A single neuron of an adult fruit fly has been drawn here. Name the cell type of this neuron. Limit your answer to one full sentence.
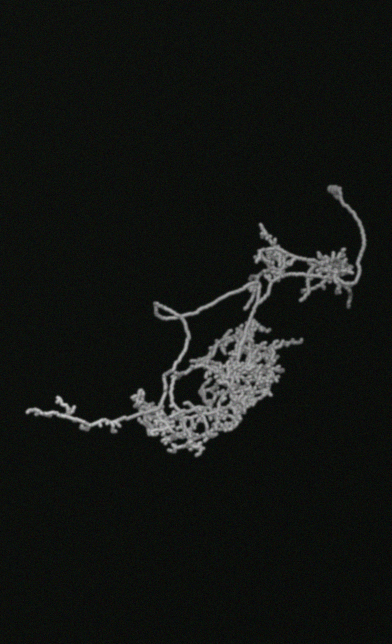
The neuron is typed under the name LAL011.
